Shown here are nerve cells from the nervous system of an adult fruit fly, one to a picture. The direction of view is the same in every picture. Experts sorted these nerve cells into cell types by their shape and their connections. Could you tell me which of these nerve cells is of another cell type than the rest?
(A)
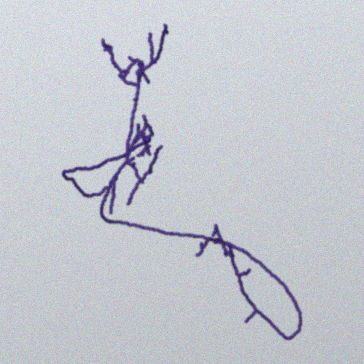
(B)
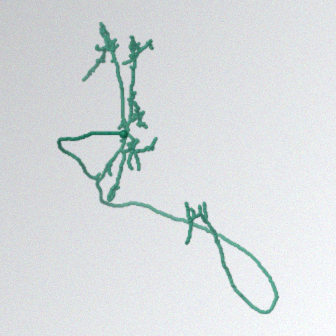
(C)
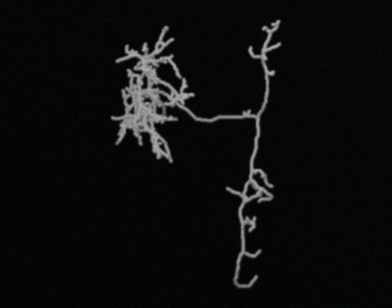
Picture C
